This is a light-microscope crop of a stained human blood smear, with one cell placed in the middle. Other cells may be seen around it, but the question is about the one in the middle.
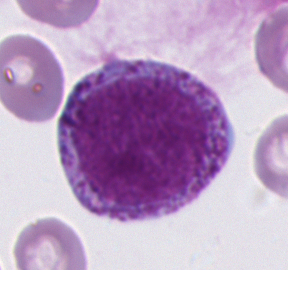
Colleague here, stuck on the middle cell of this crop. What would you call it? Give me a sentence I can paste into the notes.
At the center of the crop sits a promyelocyte.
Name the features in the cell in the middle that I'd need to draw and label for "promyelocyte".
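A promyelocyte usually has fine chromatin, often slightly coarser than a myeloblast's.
This one's is finely textured and evenly reddish-purple, without coarse dark clumps, so that fits.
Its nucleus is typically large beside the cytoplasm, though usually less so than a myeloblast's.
The narrow rim of cytoplasm here goes along with that.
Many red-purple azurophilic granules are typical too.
The coarse granules around the rim fit, though they look dark purple; where they're absent, at the right edge, the cytoplasm is pale greyish-blue.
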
